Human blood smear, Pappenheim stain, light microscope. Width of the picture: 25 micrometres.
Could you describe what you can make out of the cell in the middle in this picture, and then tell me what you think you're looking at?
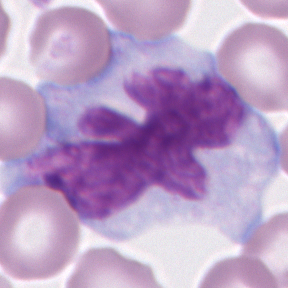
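Angular corners and shallow bulges give this cell an irregular outline. Its nucleus is irregular too, with several finger-like lobes and folds, and it is elongated, running from lower left to upper right. The cytoplasm shows no distinct granules. This cell is a monocyte.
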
